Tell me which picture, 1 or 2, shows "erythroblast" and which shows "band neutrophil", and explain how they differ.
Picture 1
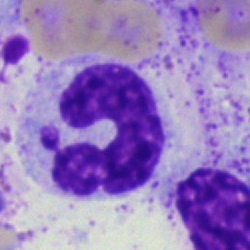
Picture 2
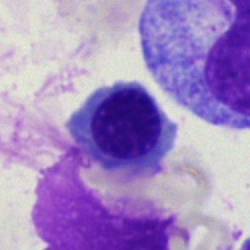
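The band neutrophil appears in picture 1 and the erythroblast in picture 2. In the band neutrophil, the nucleus is curved into a C shape with its opening facing left.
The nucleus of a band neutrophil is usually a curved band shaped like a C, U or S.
Its chromatin is coarsely clumped, dark purple with paler patches, and no nucleoli are seen.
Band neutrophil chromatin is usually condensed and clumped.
A moderate rim of pale greyish-lilac cytoplasm surrounds the nucleus, and the cell outline is roughly round and faint. In the erythroblast, the chromatin is dense and dark purple, with no distinct nucleolus. Its cytoplasm shows no visible granules, and the cytoplasmic rim is wider on the left side than on the right.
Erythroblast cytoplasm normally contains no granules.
The neighbours differ as well: the dark nucleus of another cell lies just beyond the lower right edge of the band neutrophil, while a larger cell with granular blue cytoplasm lies at the upper right of the erythroblast.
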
